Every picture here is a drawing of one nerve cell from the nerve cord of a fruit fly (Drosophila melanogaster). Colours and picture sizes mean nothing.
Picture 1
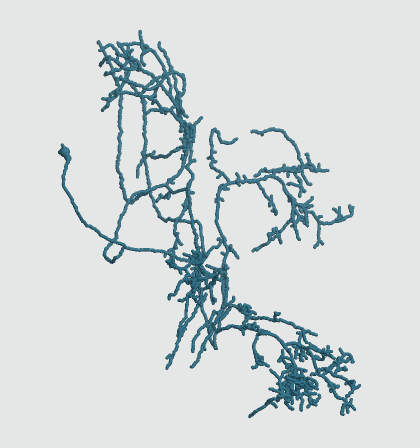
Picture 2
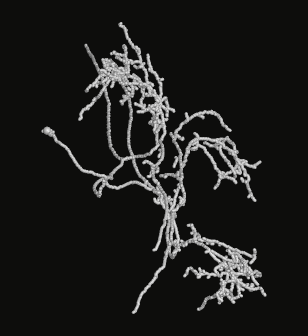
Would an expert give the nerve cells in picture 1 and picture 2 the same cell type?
yes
